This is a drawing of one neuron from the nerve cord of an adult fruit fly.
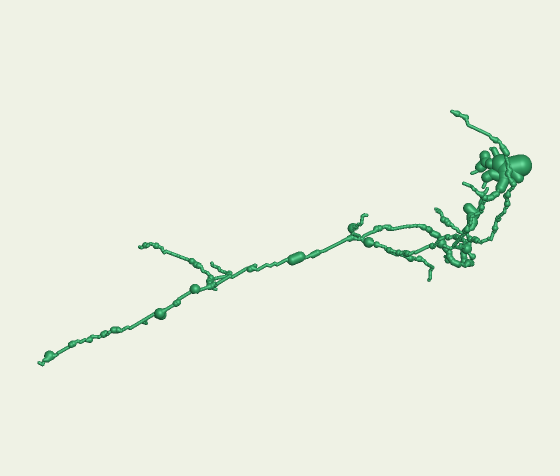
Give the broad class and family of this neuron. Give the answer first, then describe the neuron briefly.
This is a motor neuron of the nerve cord. The family is hemilineage 15B. In this view it is wider than it is tall.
